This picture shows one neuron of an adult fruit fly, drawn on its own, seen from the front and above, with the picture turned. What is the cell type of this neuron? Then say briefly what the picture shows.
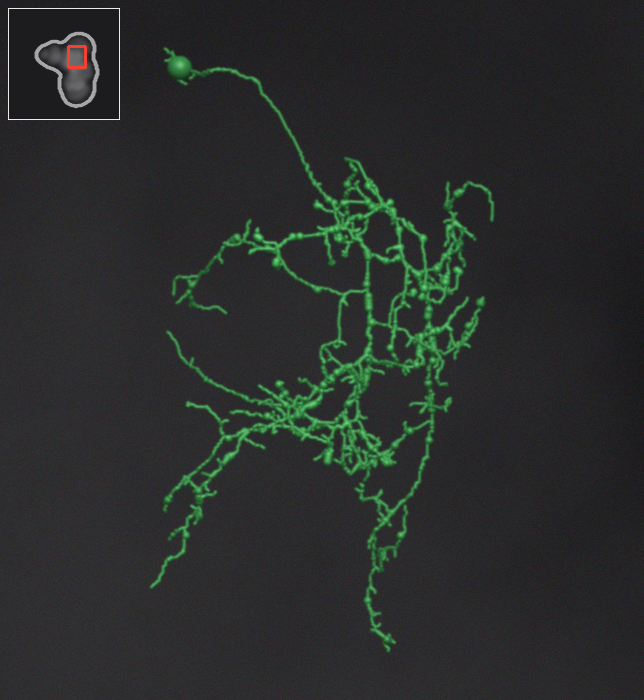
The cell type is IN20A.22A013. This is a nerve-cord intrinsic neuron. Its cell body lies at the upper left of the picture. As drawn here it is taller than it is wide.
